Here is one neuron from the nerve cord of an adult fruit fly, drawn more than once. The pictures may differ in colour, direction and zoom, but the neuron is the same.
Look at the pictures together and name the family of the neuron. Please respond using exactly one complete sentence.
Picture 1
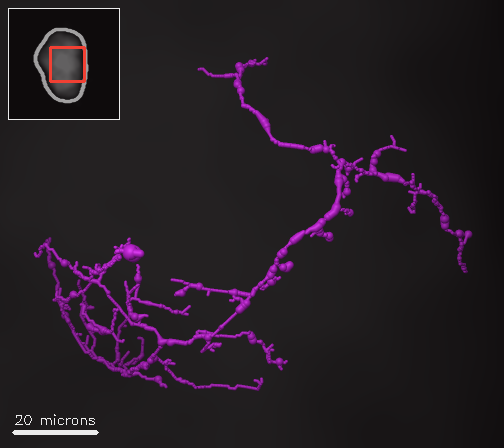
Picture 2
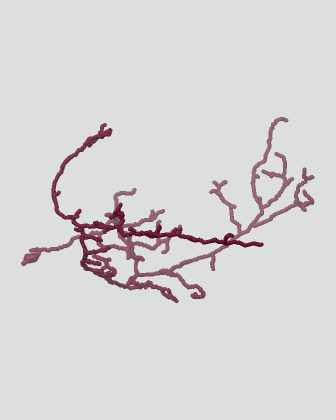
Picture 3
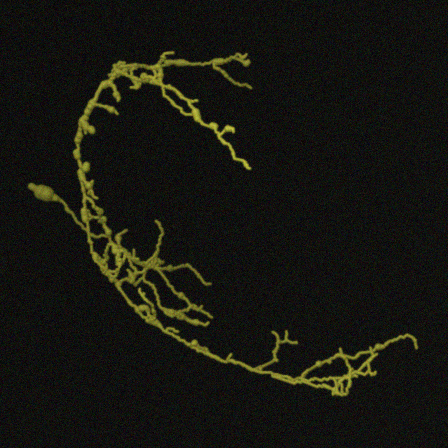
It is hemilineage 13A that is the family of this neuron.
